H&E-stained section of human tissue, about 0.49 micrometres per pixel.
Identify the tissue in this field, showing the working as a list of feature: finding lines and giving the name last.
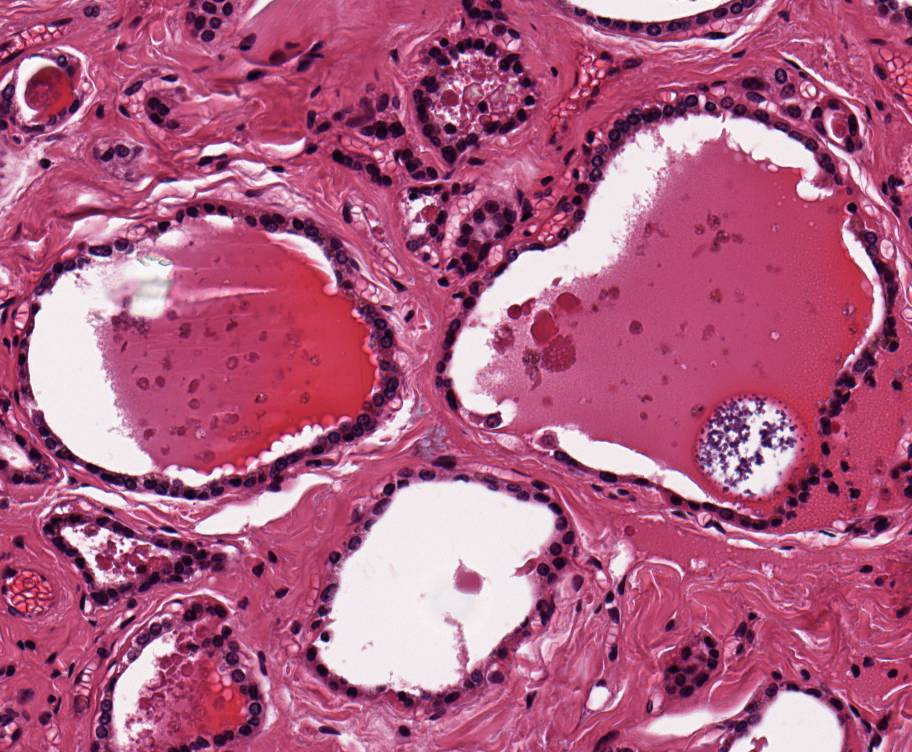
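Glands: several large dilated ones in the middle, smaller ones scattered between
Large gland lining: single layer of flattened to cuboidal cells
Lining nuclei: small, dark, round
Secretion: pink, separated from the lining by white clefts along much of its edge
Lower centre gland: lumen largely empty, white
Name: thyroid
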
